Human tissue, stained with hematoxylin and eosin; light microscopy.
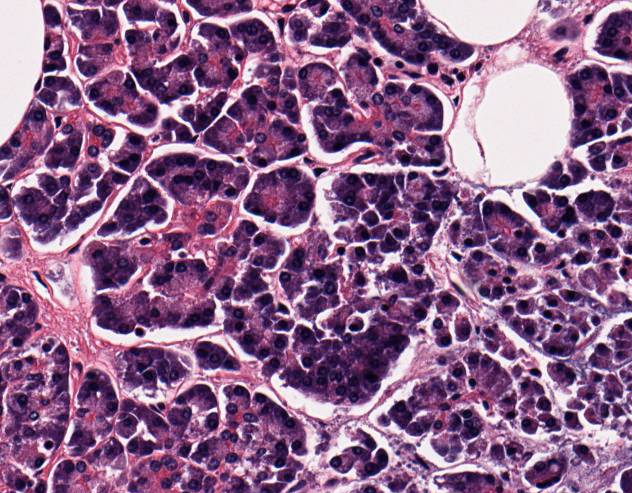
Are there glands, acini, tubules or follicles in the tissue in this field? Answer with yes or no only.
Yes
